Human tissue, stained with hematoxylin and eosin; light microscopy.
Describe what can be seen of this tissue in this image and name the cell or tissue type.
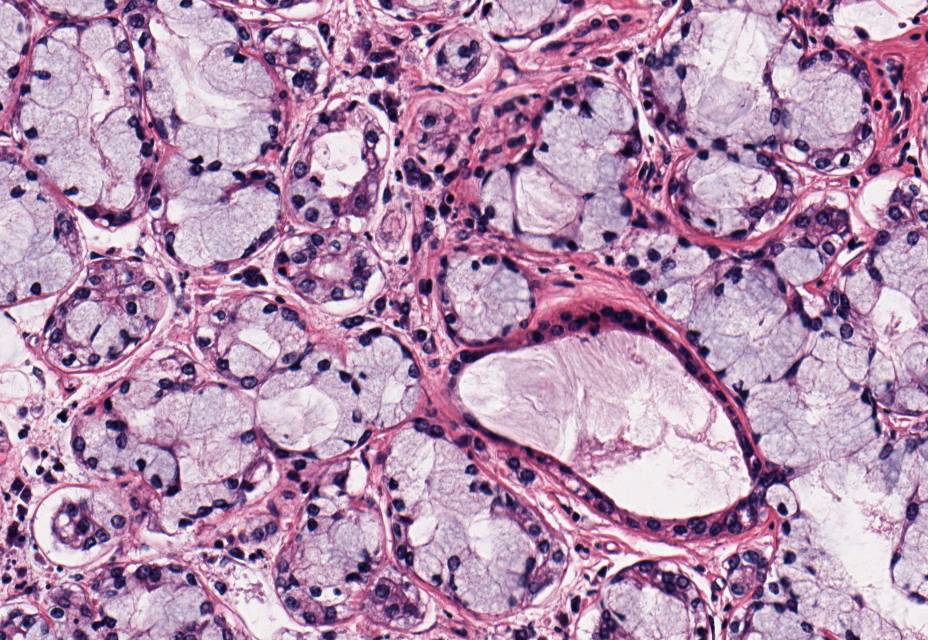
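Starting with the gland cells, their cytoplasm is abundant, pale grey-violet and finely foamy. Next, their nuclei: small, dark and flattened against the outer edge of each unit. Moving to the large duct, a single layer of flattened to low cuboidal cells lines it. Its lumen holds pale, streaky grey-pink secretion. This is minor salivary gland.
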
